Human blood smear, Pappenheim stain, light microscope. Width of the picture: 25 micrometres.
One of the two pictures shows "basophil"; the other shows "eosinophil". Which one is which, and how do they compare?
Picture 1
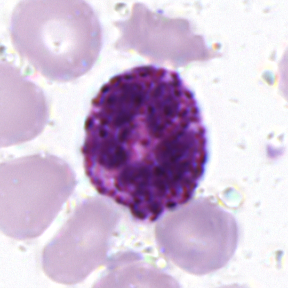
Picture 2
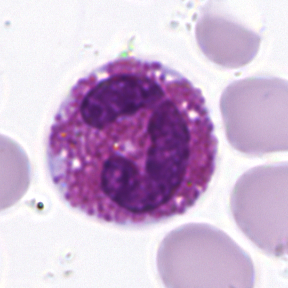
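Picture 1's the basophil, picture 2's the eosinophil. The basophil, about 14 by 11 micrometres, has coarse dark purple to almost black granules scattered over the whole cell right up to its edge, and they vary noticeably in size. The eosinophil, about 15 micrometres across, has cytoplasm packed with coarse round reddish-purple granules of fairly even size.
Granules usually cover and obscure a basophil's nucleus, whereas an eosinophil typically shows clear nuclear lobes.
That holds here: the basophil's nucleus is largely hidden beneath the granules, showing only as darker clumped masses, while the eosinophil's lobes remain clearly visible.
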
